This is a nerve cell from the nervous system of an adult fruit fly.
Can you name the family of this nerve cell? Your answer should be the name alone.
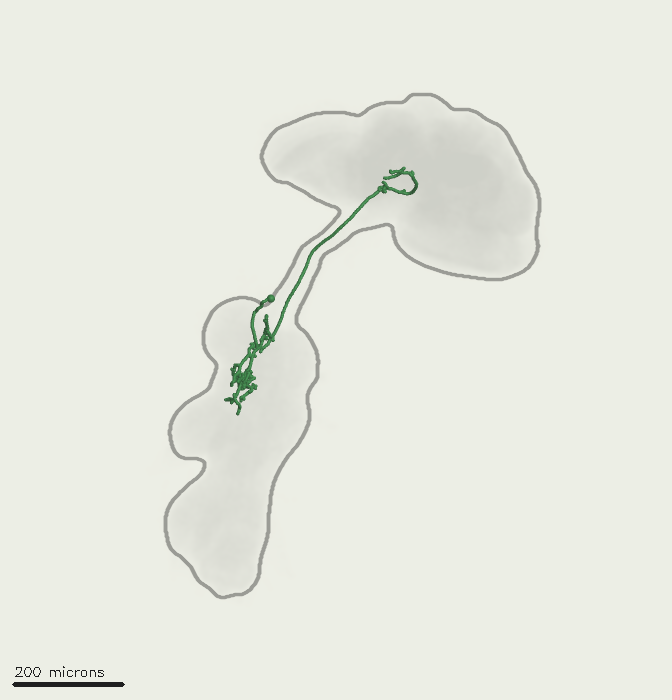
hemilineage 08B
